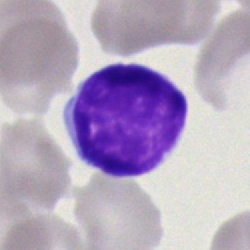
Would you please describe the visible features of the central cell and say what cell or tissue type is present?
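Nearly the whole cell is filled by the nucleus. Its chromatin stains deep purple, with a few paler streaks. No distinct nucleolus can be seen. The cell shows no visible granules. This is a lymphocyte.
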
